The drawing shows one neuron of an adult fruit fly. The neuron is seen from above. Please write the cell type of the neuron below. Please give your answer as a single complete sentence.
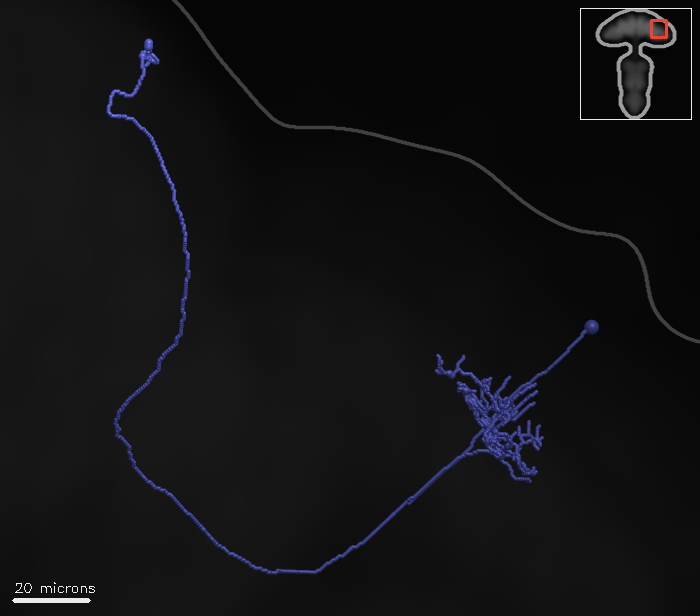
The cell type this neuron represents is MeTu3c.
